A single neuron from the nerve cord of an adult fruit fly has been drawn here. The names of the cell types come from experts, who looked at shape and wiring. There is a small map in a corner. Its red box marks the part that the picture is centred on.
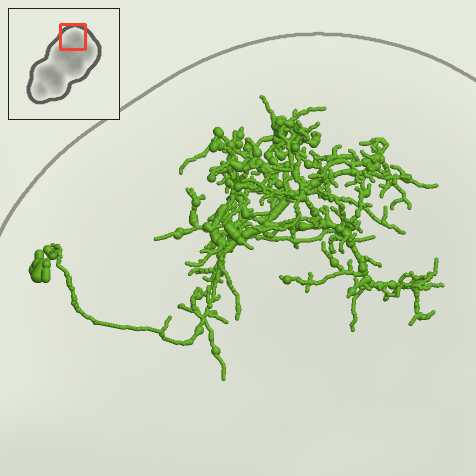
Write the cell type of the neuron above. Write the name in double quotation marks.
"IN21A038"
